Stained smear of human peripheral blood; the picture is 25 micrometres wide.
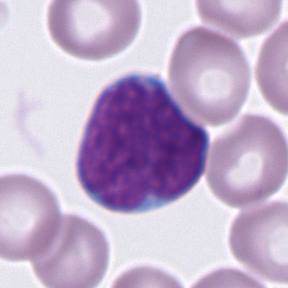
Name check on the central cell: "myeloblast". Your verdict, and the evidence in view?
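Roughly round, this cell's outline is flattened along the right side where it meets red cells. The nucleus, roughly round with a small notch in its lower edge, measures about 11 micrometres in a cell of about 12 micrometres and fills about 80% of its area. No nucleoli show. The cytoplasm, a scant pale blue rim clearest at the lower edge, holds no granules or vacuoles.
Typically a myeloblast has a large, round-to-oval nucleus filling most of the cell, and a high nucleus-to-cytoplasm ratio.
That fits this nucleus.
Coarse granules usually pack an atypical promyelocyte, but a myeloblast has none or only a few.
So the empty cytoplasm tells against atypical promyelocyte. The name myeloblast fits.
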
